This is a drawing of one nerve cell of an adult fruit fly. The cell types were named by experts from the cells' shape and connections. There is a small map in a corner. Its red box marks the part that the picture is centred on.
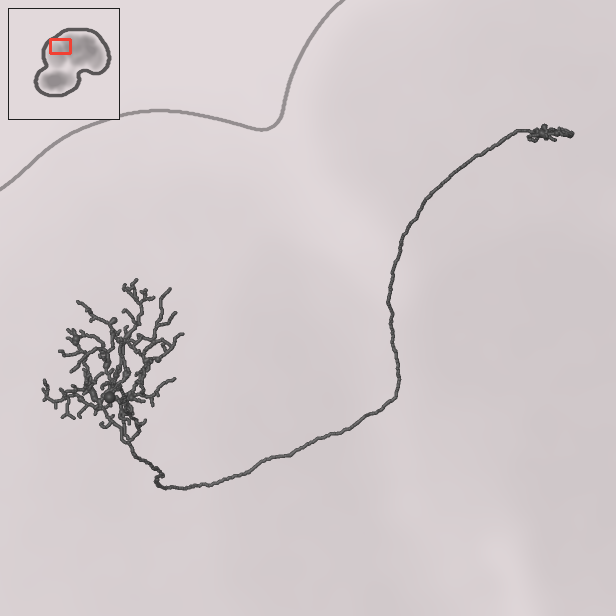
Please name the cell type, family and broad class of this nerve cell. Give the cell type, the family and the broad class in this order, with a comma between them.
MeTu3c, MeTu, visual projection neuron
